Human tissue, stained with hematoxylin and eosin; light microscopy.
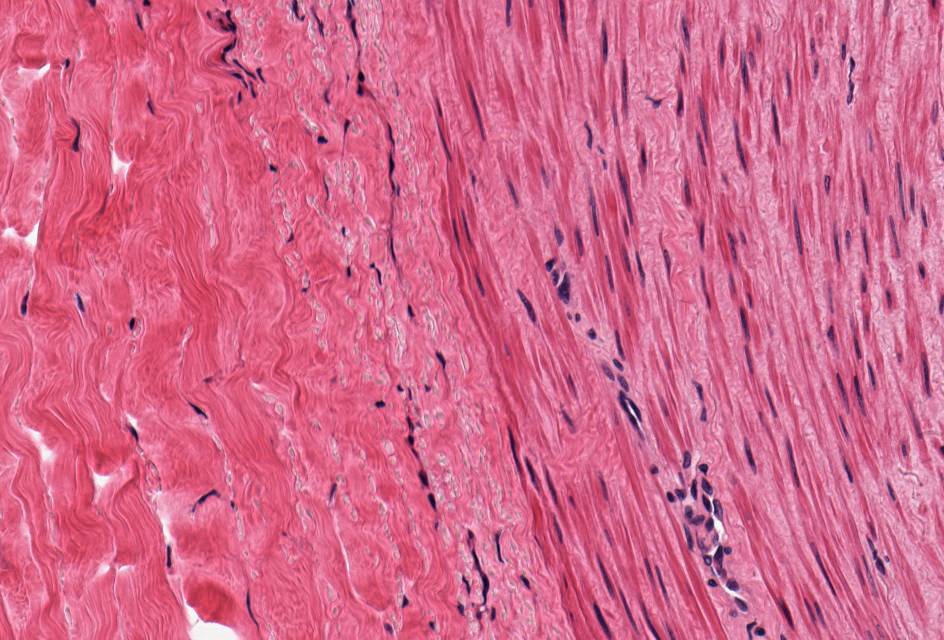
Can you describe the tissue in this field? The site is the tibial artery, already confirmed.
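Left: pink fibre bundles follow a wavy, crimped course, split along the left edge by small white clefts. Right half: closely packed smooth muscle cells lie parallel in one long sweep. Fat cells are absent throughout.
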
